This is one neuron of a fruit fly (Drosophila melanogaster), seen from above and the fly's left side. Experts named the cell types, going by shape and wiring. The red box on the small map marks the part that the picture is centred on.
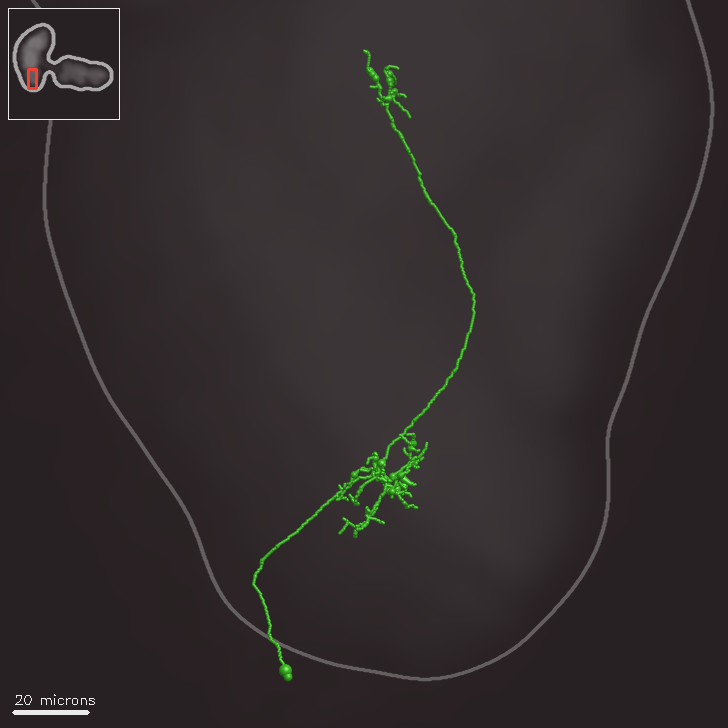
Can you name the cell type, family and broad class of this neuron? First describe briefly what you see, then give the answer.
It is in the brain and does not reach the nerve cord. Its cell body lies at the bottom of the picture. From top to bottom in the picture it spans about 170 microns. The cell type is Tm29. Its family is Tm. This is an optic-lobe intrinsic neuron.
